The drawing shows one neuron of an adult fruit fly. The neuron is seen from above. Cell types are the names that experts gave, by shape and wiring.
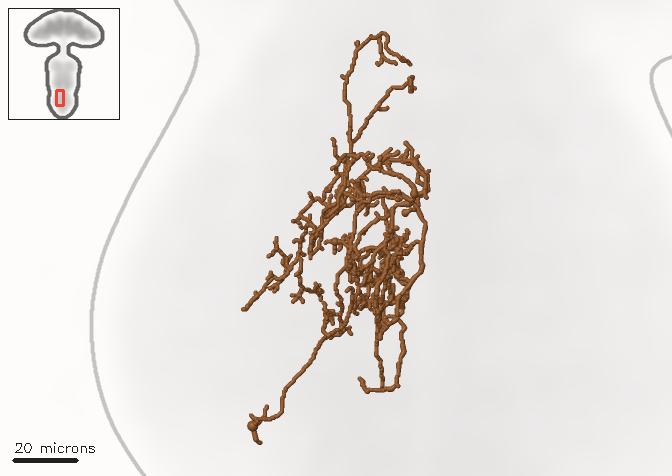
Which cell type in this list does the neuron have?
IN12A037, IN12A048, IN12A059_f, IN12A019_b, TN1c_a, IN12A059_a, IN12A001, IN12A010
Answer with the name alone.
IN12A048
